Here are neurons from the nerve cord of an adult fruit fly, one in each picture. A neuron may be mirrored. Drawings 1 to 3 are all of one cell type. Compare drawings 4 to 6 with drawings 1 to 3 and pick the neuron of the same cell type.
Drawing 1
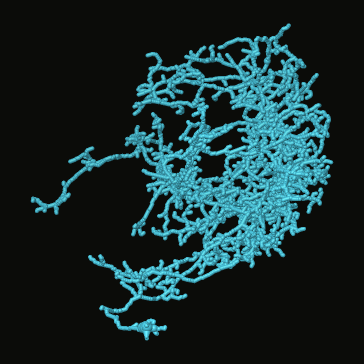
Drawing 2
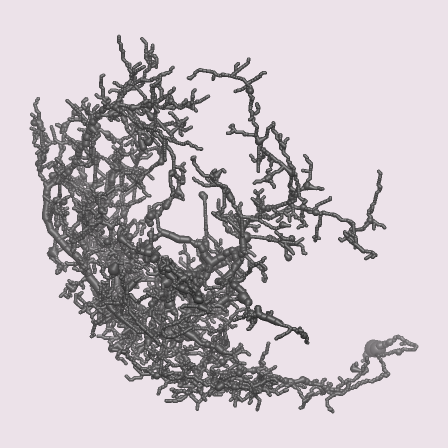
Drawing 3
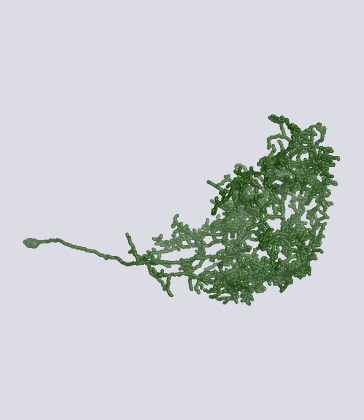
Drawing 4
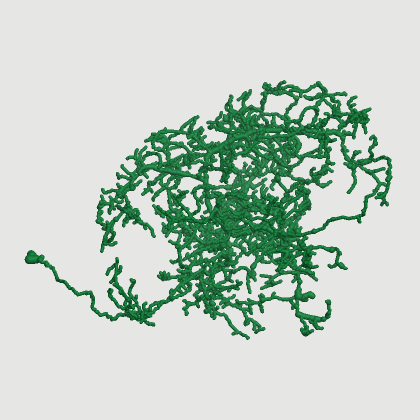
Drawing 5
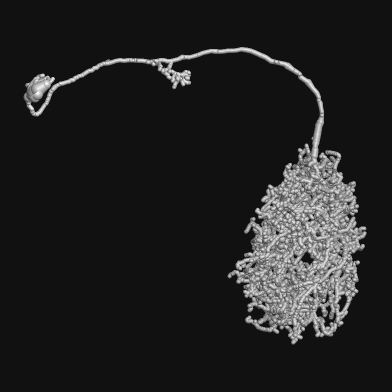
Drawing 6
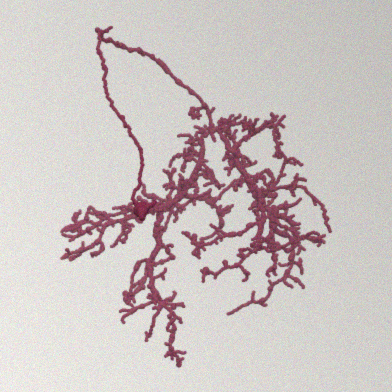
Drawing 4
